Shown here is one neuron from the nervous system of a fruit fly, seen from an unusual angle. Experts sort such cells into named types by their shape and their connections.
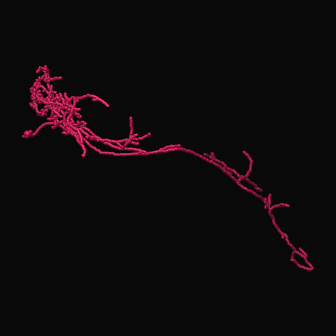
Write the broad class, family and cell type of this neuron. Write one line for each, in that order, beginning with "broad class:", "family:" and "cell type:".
broad class: central-brain intrinsic neuron
family: hemilineage AOTUv3_dorsal
cell type: AOTU007_a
